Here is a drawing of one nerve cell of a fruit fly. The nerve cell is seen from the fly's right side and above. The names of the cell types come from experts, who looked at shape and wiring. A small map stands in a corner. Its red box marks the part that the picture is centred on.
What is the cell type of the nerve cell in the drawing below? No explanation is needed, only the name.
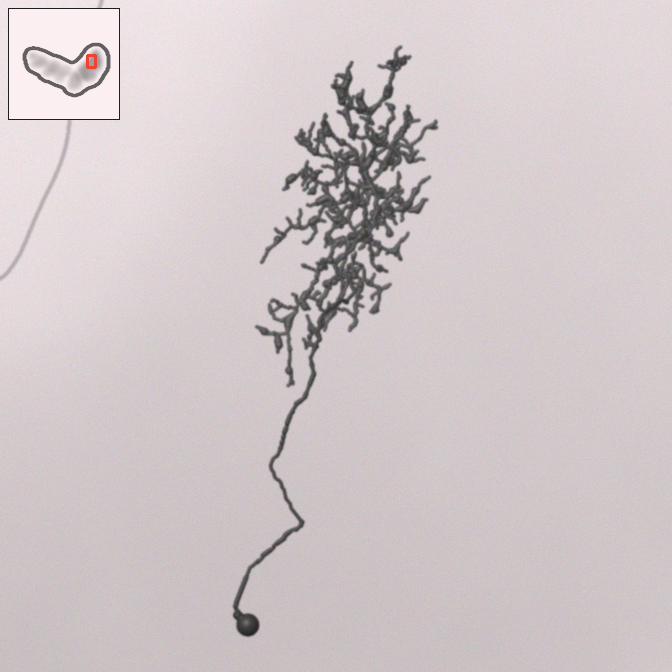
Li25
